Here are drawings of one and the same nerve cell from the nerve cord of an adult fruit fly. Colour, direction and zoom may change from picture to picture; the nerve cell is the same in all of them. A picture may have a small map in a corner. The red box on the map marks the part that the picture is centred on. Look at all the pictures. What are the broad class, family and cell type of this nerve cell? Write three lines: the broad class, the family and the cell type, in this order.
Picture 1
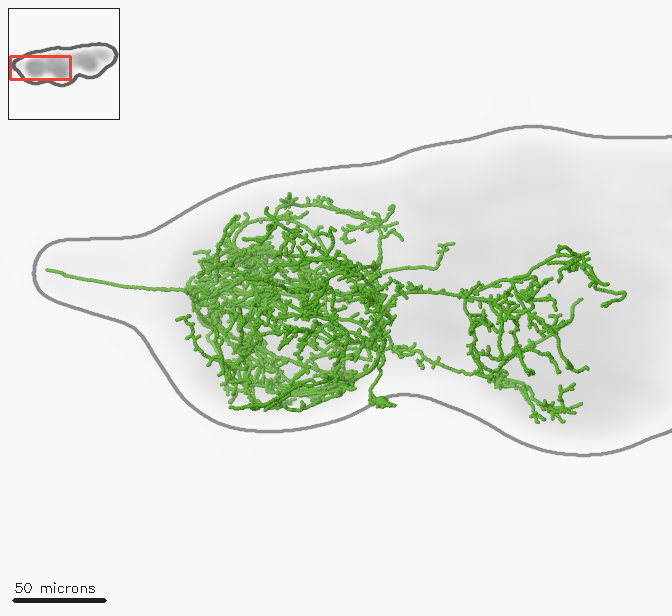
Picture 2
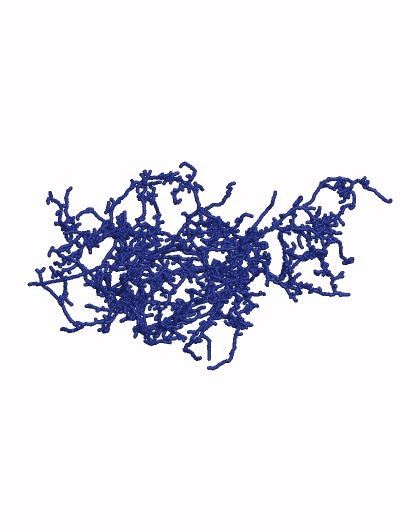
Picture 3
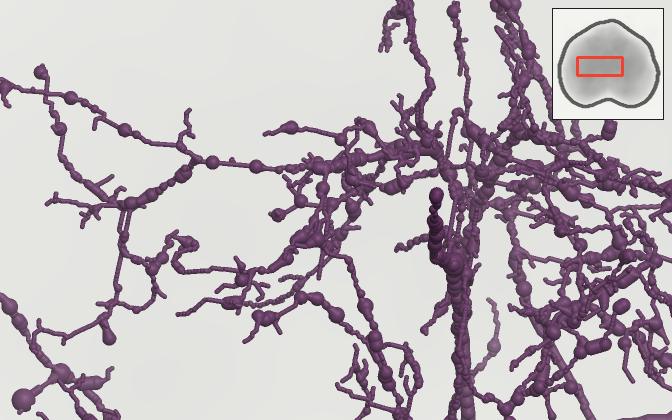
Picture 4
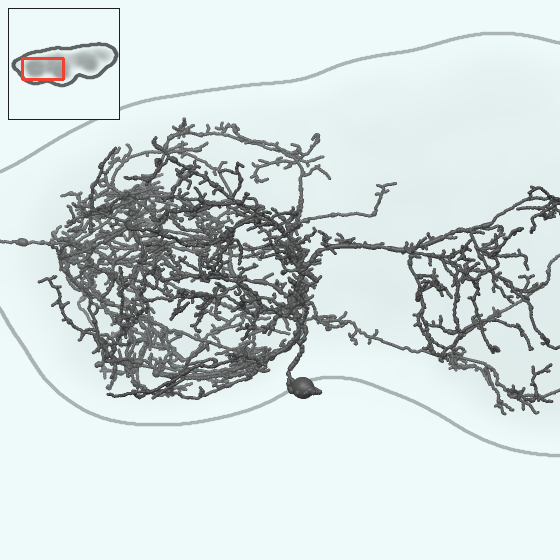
ascending neuron
hemilineage 05B
AN05B007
